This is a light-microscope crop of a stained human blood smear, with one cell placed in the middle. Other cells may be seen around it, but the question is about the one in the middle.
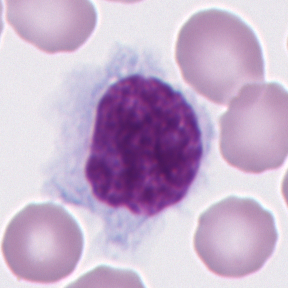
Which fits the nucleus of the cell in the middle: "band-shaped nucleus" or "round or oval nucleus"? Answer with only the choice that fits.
Round or oval nucleus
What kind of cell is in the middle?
hairy cell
